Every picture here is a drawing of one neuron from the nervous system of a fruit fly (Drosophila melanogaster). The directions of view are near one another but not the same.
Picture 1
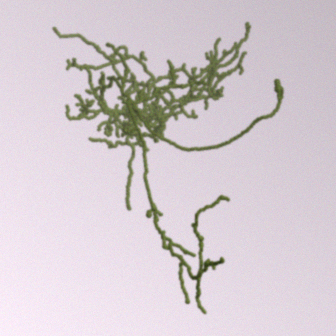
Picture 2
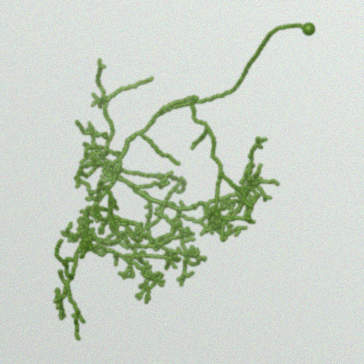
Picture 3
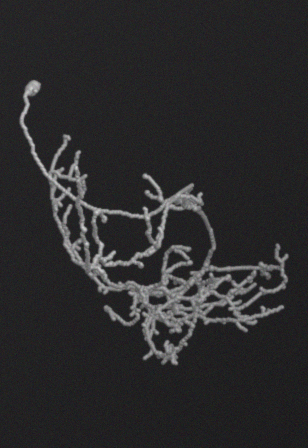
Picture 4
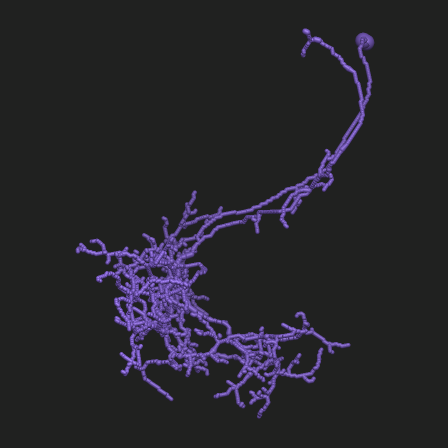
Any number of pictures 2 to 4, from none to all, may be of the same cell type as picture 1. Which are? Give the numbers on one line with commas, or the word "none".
3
